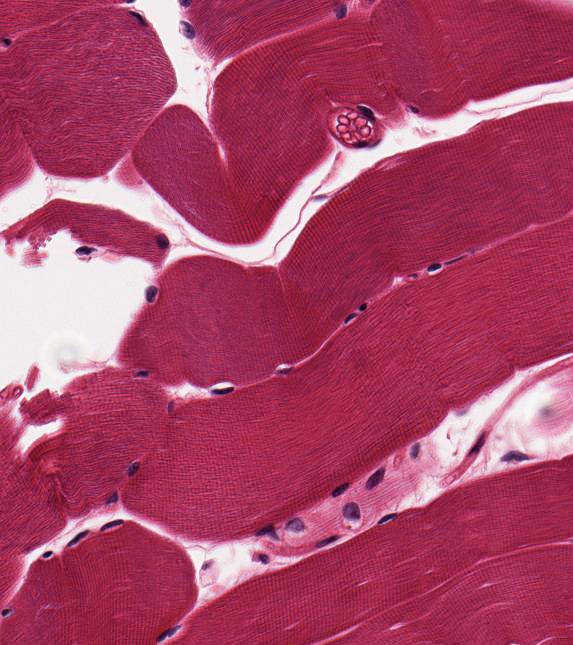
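Skeletal muscle, haematoxylin and eosin stain: look closely and you will see fine cross-striations running transversely across the fibres. Their nuclei are flattened and dark, lying at the fibre edges. Notice that no fat cells appear anywhere in the field. White clefts separate many fibres, and the largest empty space sits at the left edge.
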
